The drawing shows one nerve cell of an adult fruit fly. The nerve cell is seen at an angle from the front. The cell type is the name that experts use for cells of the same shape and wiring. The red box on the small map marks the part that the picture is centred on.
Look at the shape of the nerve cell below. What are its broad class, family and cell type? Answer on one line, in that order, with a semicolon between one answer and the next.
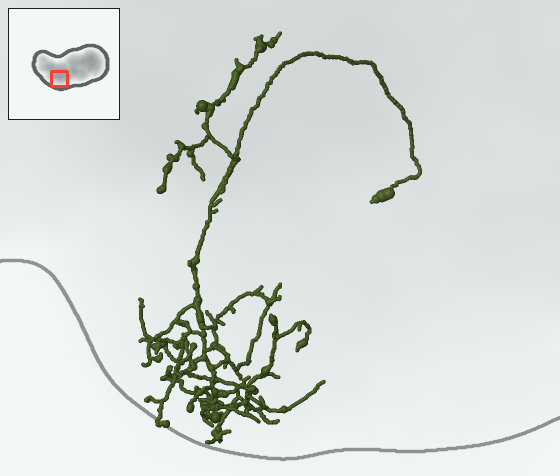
nerve-cord intrinsic neuron; hemilineage 12B; IN12B065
